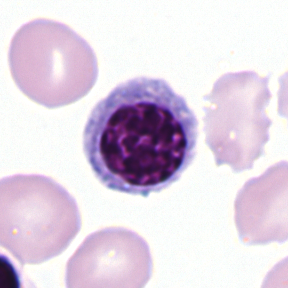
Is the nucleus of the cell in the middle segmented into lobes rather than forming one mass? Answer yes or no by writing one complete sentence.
No, it is a single compact round, oval or kidney-shaped nucleus that this cell has.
